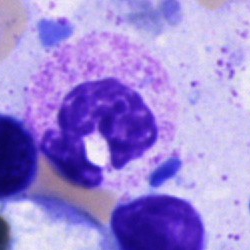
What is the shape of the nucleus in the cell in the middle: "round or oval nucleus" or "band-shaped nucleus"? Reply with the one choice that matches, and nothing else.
Band-shaped nucleus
